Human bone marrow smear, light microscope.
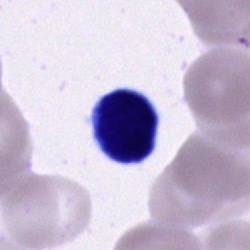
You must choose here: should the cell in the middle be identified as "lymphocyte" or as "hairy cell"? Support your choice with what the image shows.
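This cell is a lymphocyte. What decides it is that little or no cytoplasm is visible around the nucleus.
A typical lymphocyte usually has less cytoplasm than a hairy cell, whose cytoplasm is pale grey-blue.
The outline is smooth and round to slightly oval, the chromatin is very dense and a uniform deep blue-purple with no visible pattern, and no granules are visible.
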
